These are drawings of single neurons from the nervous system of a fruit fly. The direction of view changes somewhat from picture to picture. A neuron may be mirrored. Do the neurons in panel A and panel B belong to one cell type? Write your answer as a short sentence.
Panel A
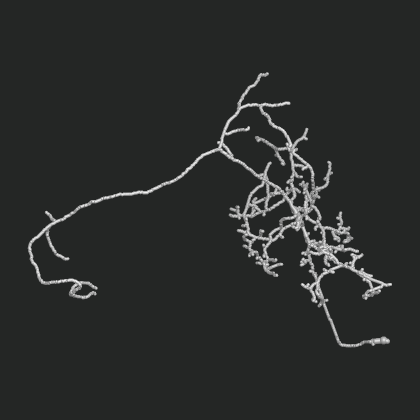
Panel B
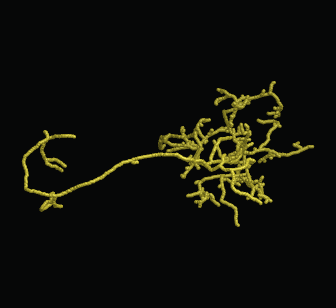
They are of different cell types.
